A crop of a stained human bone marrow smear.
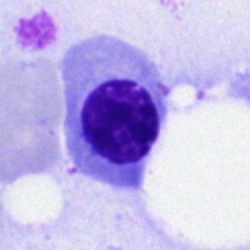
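Erythroblast in a stained human bone marrow smear. The nucleus, I notice, sits off-centre toward the lower right. Its chromatin looks dense, dark purple and coarsely clumped, and I can make out no nucleoli. Nor do I find any visible granules in the cytoplasm.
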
